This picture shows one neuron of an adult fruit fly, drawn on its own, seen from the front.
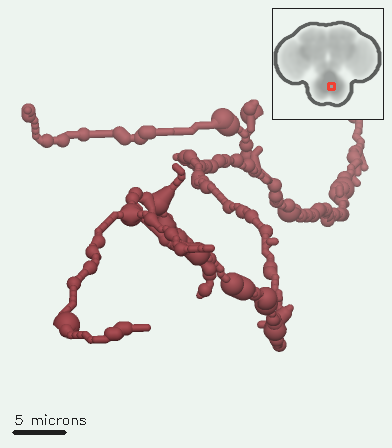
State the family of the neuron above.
class mechanosensory proprioceptive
